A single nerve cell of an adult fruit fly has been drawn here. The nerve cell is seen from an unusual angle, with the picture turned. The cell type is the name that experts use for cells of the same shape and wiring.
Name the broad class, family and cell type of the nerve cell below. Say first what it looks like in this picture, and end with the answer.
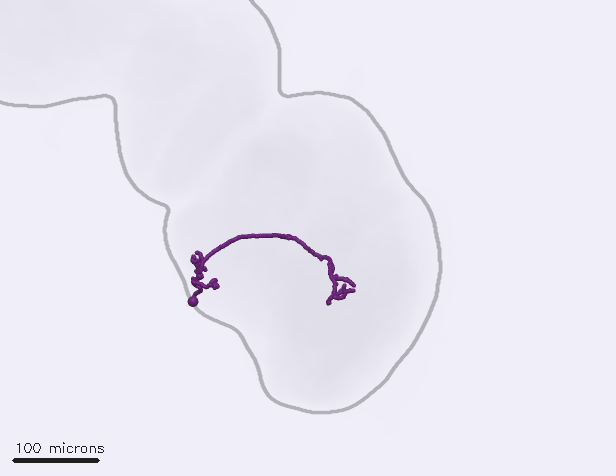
From left to right in the picture it spans about 190 microns. In this view it is wider than it is tall. It is a central-brain intrinsic neuron. The name of its family is class Kenyon Cell. It is of cell type KCg-m.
